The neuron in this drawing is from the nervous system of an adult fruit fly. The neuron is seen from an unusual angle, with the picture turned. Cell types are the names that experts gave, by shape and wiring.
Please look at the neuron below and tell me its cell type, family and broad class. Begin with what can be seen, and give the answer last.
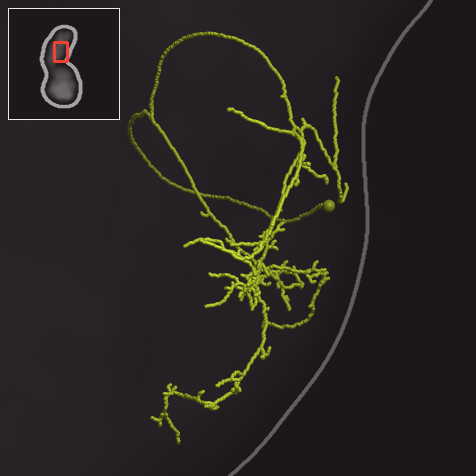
Dozens of branch ends can be seen. As drawn here it is taller than it is wide. It is of cell type IN19B103. Its family is hemilineage 19B. Its broad class is nerve-cord intrinsic neuron.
